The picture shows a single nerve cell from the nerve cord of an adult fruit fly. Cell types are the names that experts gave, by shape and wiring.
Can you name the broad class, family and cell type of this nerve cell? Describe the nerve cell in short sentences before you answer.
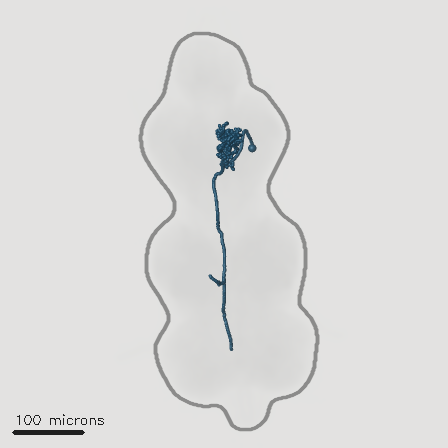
By the scale bar it is about 350 microns tall in this view. In this view it is more than twice as tall as it is wide. Its broad class is nerve-cord intrinsic neuron. Its family is hemilineage 23B. The cell type is IN23B092.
